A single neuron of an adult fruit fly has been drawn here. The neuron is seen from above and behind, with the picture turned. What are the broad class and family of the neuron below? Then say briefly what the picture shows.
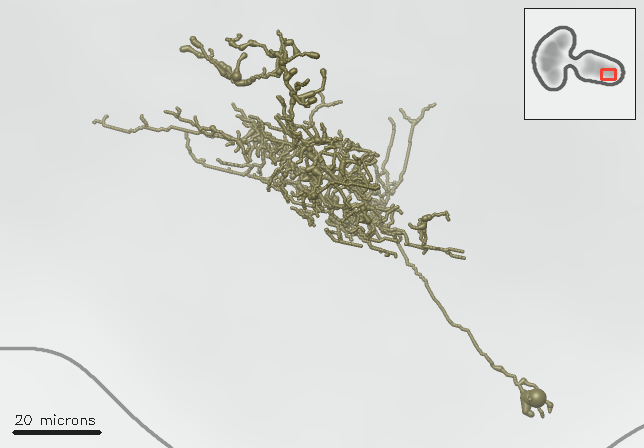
It is a nerve-cord intrinsic neuron. Its family is hemilineage 06A. It lies in the nerve cord. By the scale bar it is about 110 microns wide in this view. The picture shows dozens of branch ends.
